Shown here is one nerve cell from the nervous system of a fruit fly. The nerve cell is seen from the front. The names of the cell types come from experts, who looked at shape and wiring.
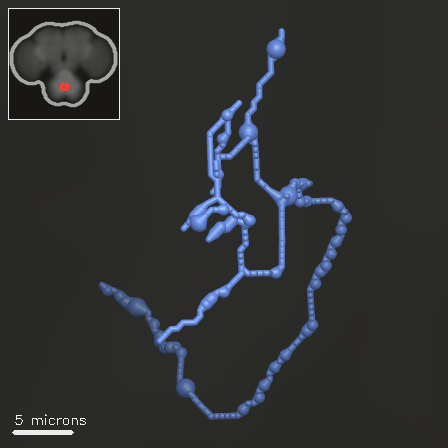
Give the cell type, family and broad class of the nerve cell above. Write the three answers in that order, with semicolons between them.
SNta37; class mechanosensory tactile; sensory neuron entering the nerve cord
